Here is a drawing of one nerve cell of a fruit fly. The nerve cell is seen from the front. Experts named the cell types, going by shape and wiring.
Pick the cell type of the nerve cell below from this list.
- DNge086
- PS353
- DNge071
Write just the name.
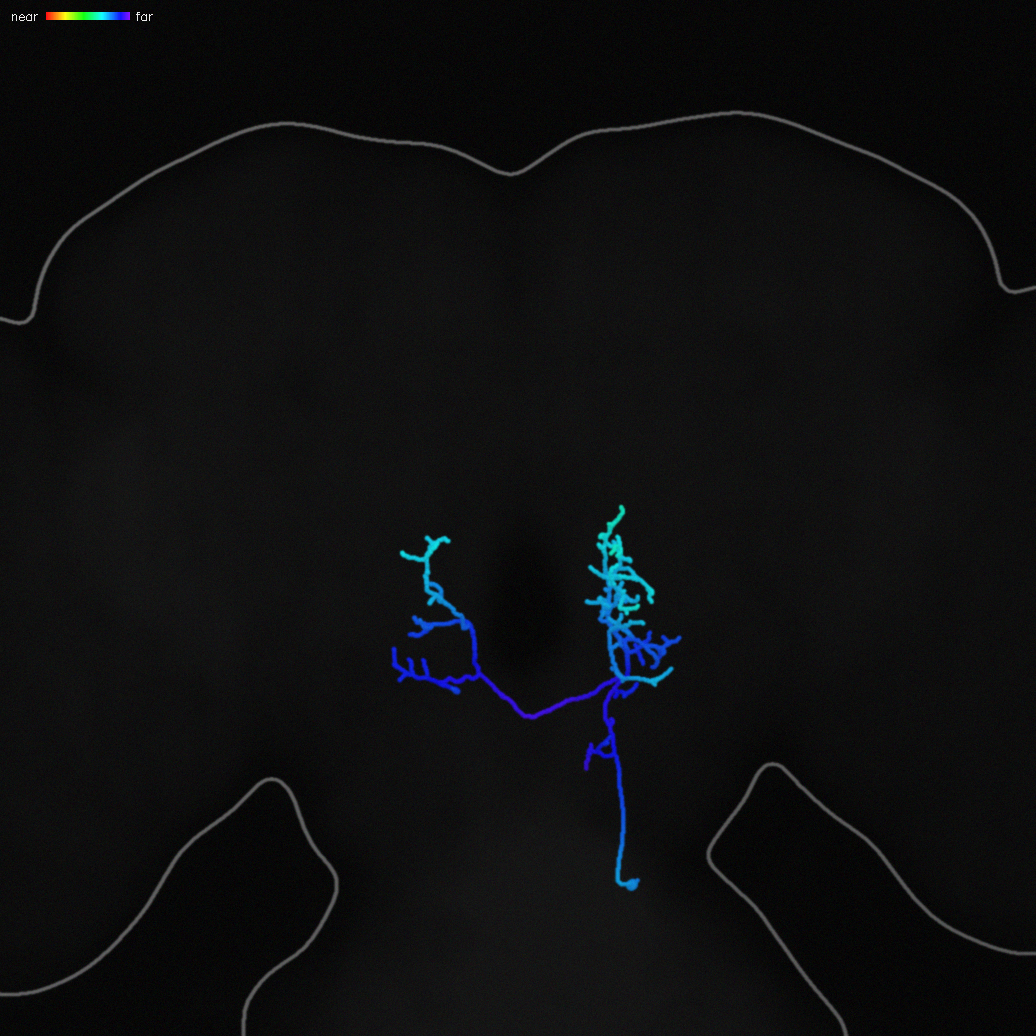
PS353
